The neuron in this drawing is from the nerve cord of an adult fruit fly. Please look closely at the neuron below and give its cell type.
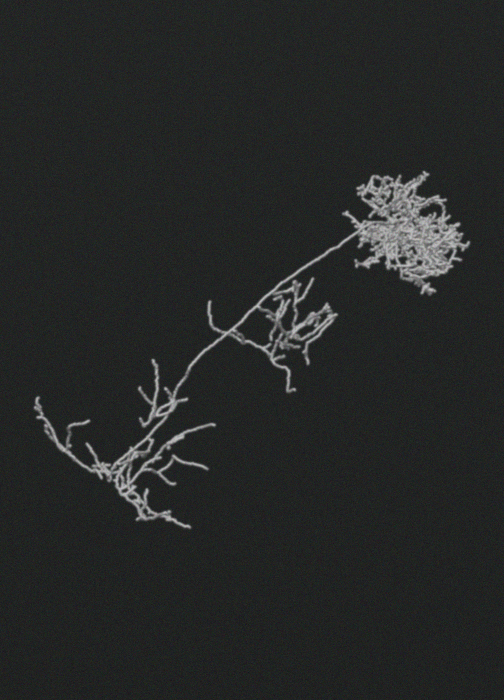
INXXX084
